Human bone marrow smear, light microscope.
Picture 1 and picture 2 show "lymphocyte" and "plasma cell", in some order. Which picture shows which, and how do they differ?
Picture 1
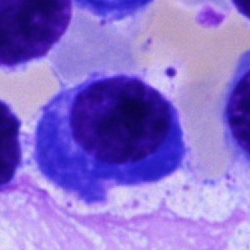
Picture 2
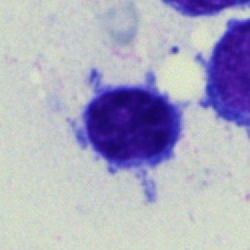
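Of these two, the plasma cell is in picture 1 and the lymphocyte in picture 2. In picture 1 the nucleus sits off-centre, toward the upper right, and the deep blue cytoplasm is broadest on its lower-left side.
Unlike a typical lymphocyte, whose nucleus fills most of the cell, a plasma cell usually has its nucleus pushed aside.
In picture 2, by contrast, the cytoplasm is scant, only a thin rim around the nucleus.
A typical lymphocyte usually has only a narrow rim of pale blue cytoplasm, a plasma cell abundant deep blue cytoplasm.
Its chromatin stains dark purple and looks dense throughout, and I can't make out a distinct nucleolus.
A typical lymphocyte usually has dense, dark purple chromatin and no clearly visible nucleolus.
Neither cell shows granules in its cytoplasm. The lymphocyte also has several short irregular surface projections.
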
